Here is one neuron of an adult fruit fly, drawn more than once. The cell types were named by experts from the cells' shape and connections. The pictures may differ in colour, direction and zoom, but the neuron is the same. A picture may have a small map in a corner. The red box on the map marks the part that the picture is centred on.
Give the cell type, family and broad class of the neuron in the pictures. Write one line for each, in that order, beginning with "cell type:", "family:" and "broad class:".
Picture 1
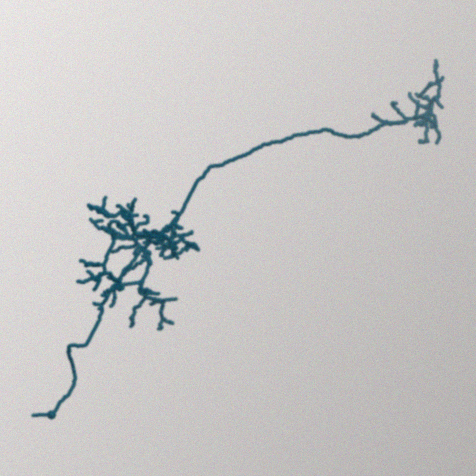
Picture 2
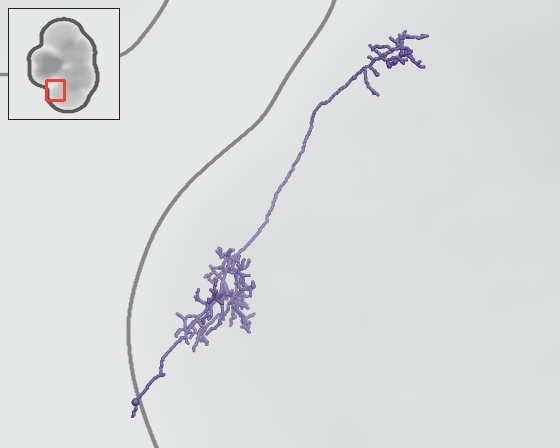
cell type: Tm38
family: Tm
broad class: optic-lobe intrinsic neuron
